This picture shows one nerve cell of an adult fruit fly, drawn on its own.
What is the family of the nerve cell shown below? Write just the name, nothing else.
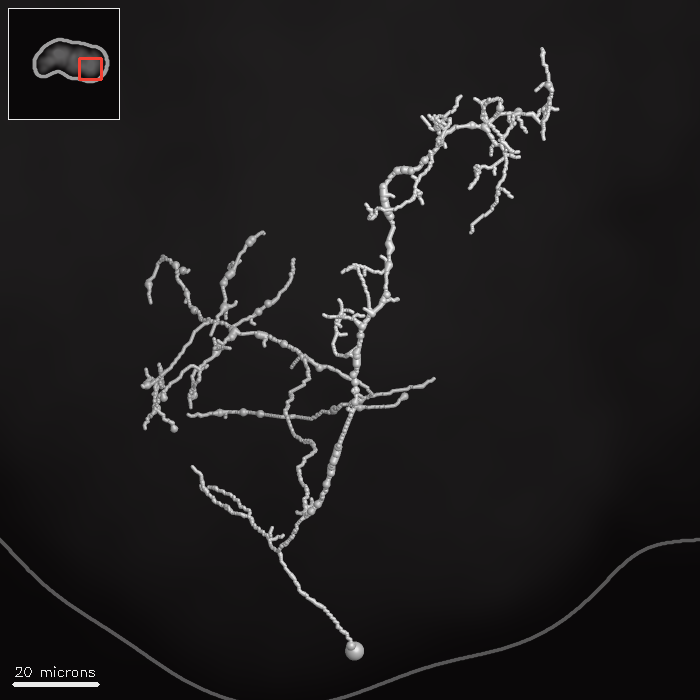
hemilineage VLPd&p1_posterior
